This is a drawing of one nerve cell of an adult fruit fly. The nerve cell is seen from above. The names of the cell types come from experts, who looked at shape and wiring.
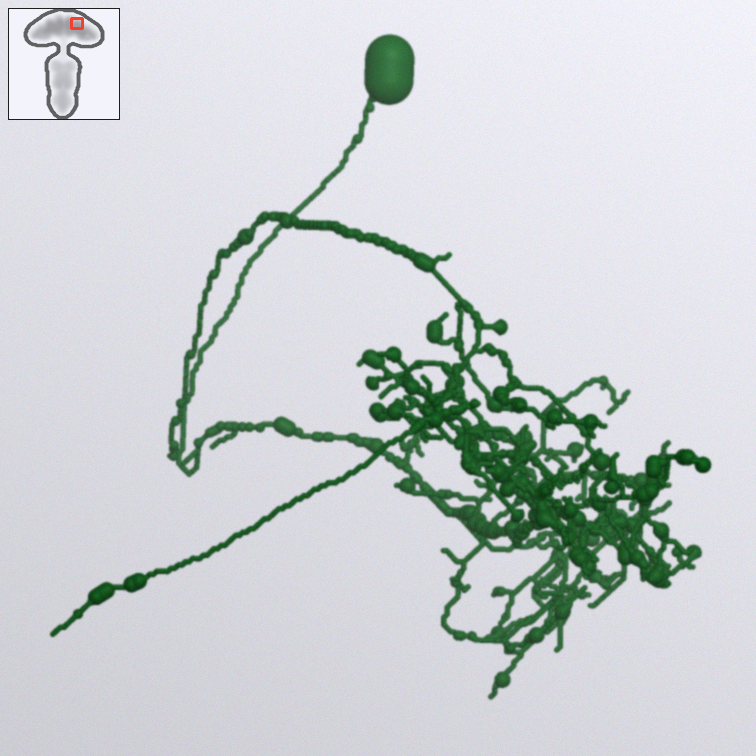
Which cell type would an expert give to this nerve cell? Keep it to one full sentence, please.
A cell of type AVLP254 is what this nerve cell is.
